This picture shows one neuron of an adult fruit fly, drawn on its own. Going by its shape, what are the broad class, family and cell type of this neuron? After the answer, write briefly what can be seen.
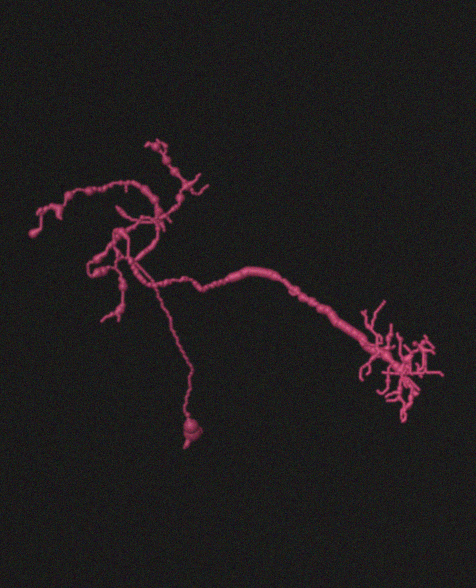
Its broad class is visual projection neuron. The family is LC. It is of cell type LC12. The cell body is at the bottom of the picture. The picture shows dozens of branch ends.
